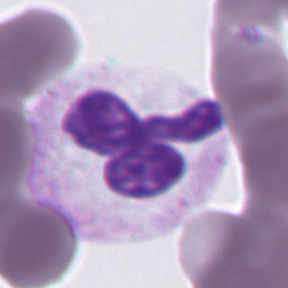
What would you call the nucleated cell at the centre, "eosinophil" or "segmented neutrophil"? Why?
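Segmented neutrophil. Cytoplasm holds fine, faint pink-violet granules.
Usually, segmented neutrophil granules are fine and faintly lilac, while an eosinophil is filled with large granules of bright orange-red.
Nucleus divided into three lobes.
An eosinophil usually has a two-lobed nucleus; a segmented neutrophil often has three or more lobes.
Right lobe elongated, reaching toward the right cell edge.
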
